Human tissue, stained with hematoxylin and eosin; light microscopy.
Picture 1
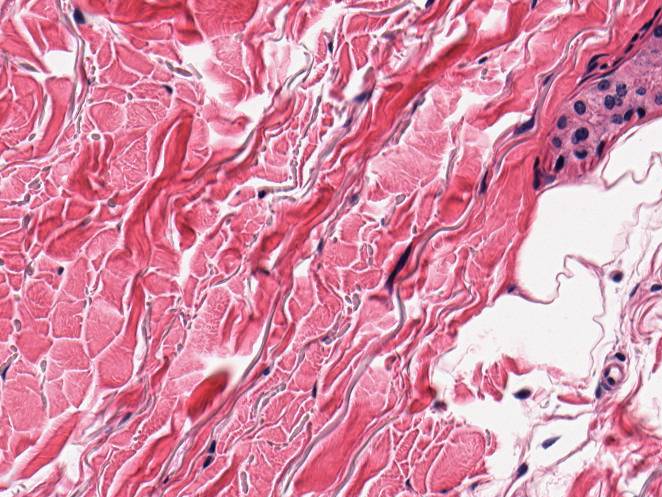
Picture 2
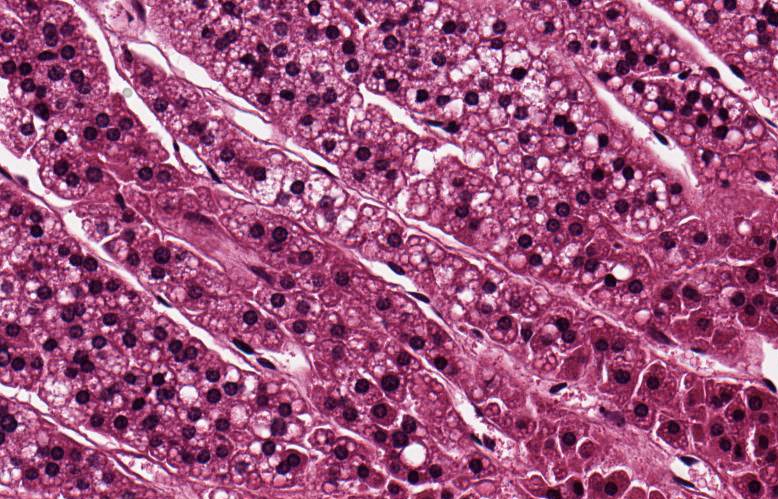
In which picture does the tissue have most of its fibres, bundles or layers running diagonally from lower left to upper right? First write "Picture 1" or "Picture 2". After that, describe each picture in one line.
Picture 1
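Picture 1: Through the centre, elongated fibres run diagonally from lower left to upper right.
Picture 2: The cells form long parallel cords that run diagonally from upper left to lower right across the field.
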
